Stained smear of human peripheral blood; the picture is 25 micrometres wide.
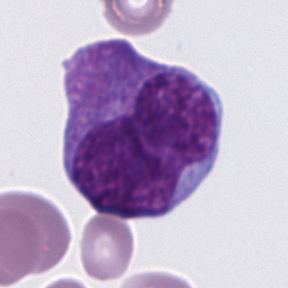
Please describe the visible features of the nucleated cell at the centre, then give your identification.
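First, the chromatin is finely granular and fairly even, without coarse dark clumps. Second, violet-blue rather than pink cytoplasm lies mostly in the cell's upper left. Third, a small blunt bulge projects from the upper left edge. This is an atypical promyelocyte.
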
